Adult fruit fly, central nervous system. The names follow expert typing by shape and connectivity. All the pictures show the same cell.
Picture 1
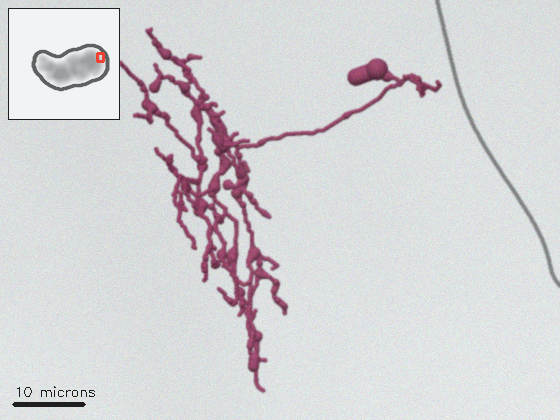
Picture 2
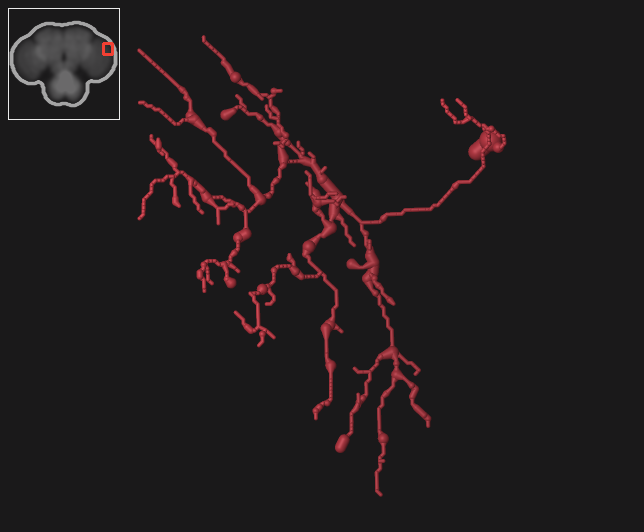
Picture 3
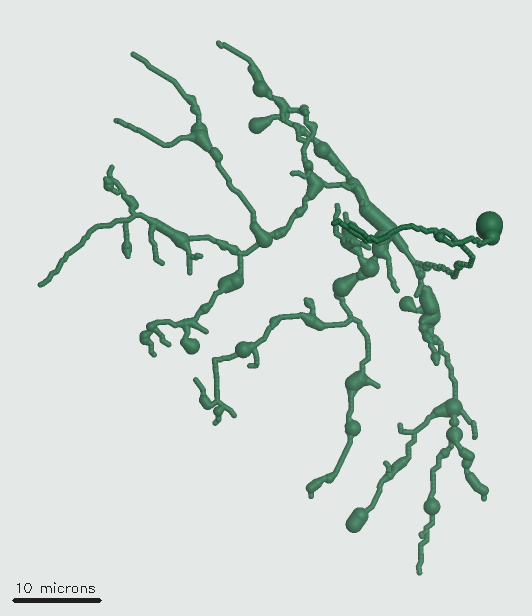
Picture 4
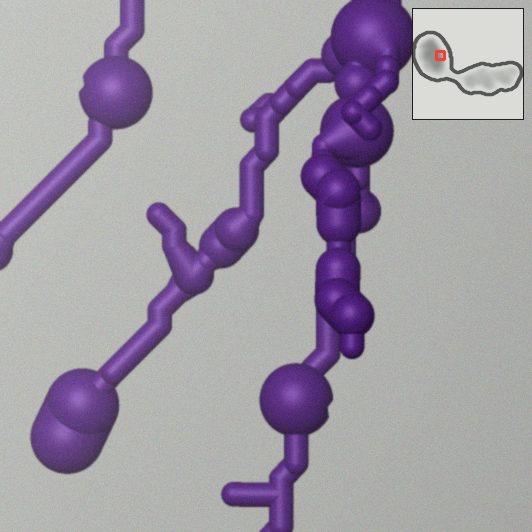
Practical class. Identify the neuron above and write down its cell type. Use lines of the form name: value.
cell type: Dm-DRA1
